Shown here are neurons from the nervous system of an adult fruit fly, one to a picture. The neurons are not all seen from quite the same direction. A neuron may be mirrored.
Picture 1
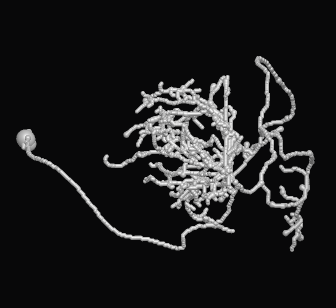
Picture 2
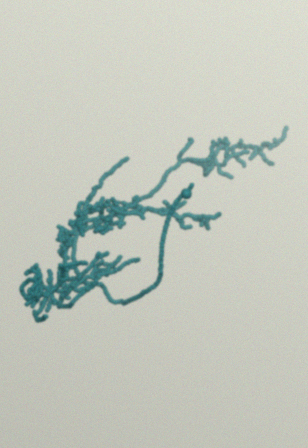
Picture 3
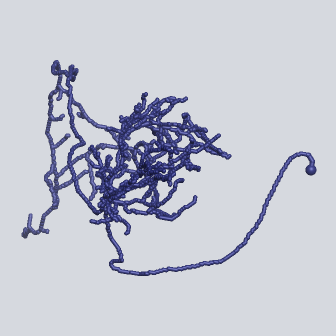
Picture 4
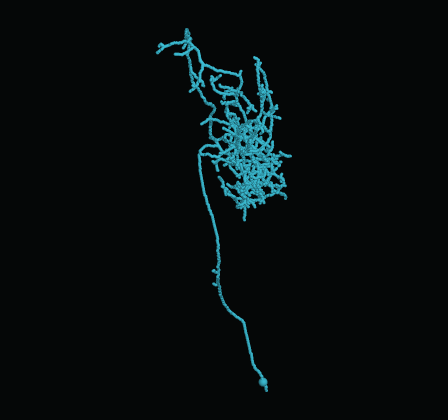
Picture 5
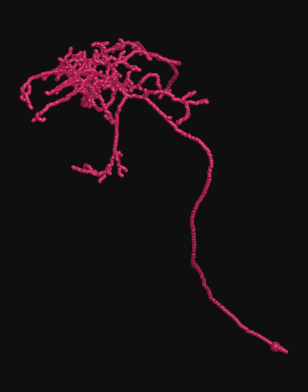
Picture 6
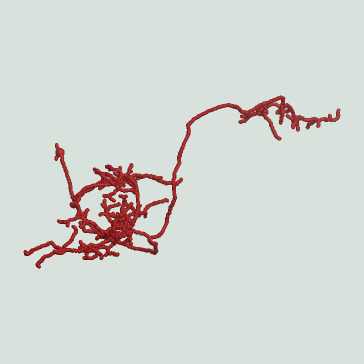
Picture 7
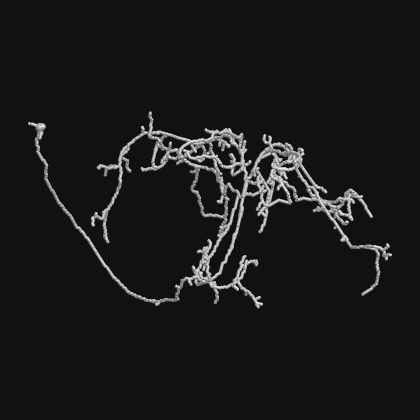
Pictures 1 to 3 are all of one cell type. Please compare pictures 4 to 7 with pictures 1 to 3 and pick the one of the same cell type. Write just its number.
6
